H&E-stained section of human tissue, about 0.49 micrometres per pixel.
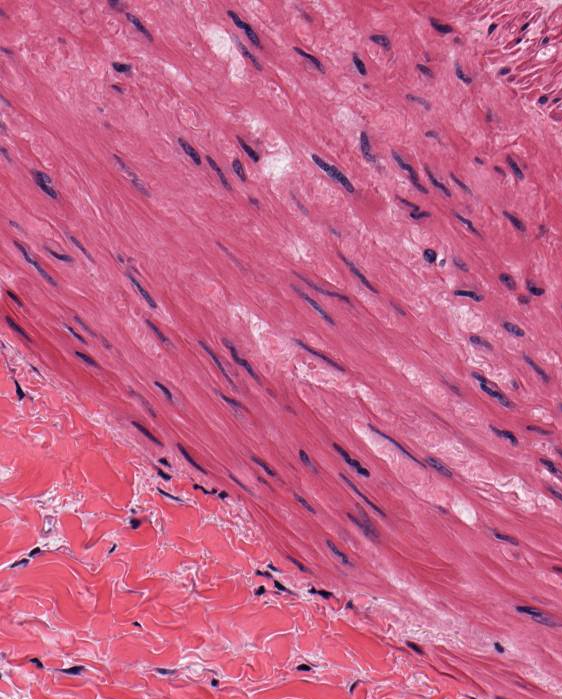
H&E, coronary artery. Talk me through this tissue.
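Smooth muscle nuclei: elongated, cigar-shaped, blunt ends. Muscle cell cytoplasm: pink, finely fibrillar. Within the band: pale, wispy, whitish areas scattered between the muscle cells. Lower left corner: dense connective tissue, thick wavy bright pink collagen bundles, few small dark nuclei.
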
